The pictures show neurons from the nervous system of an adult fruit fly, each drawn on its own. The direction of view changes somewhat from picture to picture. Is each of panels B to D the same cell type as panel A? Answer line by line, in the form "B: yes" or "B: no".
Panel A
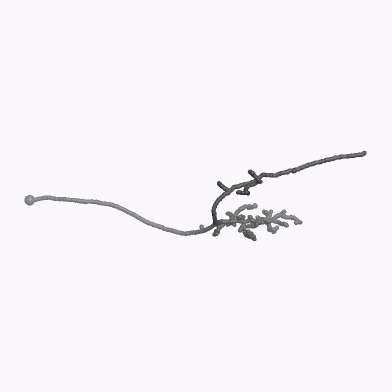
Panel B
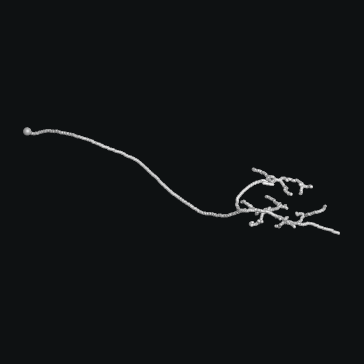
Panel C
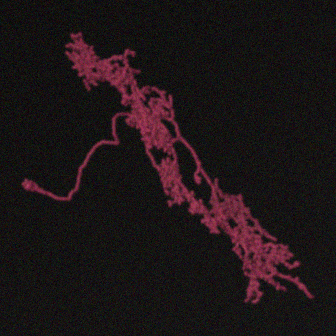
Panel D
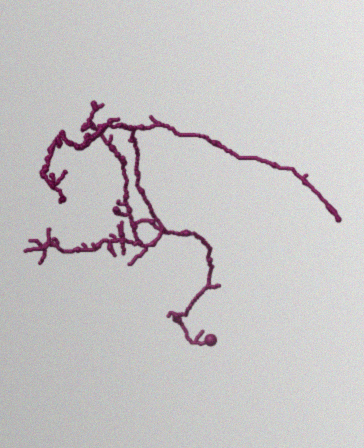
B: yes
C: no
D: no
